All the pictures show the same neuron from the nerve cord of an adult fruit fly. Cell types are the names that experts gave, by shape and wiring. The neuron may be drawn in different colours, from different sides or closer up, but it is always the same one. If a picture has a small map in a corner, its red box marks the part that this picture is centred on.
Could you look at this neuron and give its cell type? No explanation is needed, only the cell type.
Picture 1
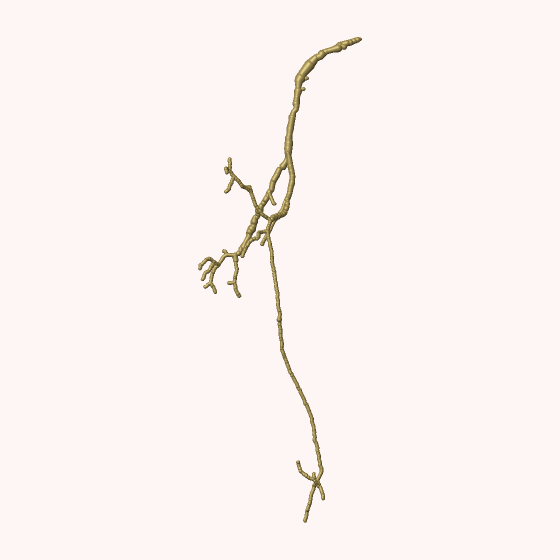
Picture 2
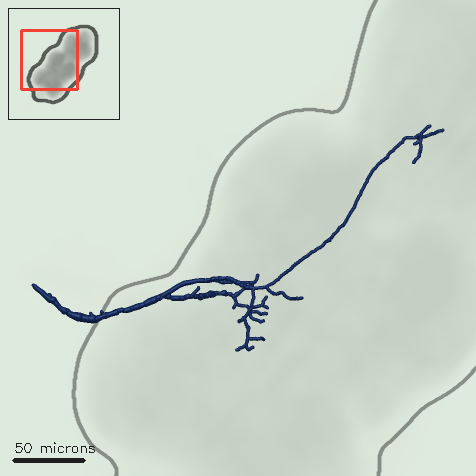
SNpp26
